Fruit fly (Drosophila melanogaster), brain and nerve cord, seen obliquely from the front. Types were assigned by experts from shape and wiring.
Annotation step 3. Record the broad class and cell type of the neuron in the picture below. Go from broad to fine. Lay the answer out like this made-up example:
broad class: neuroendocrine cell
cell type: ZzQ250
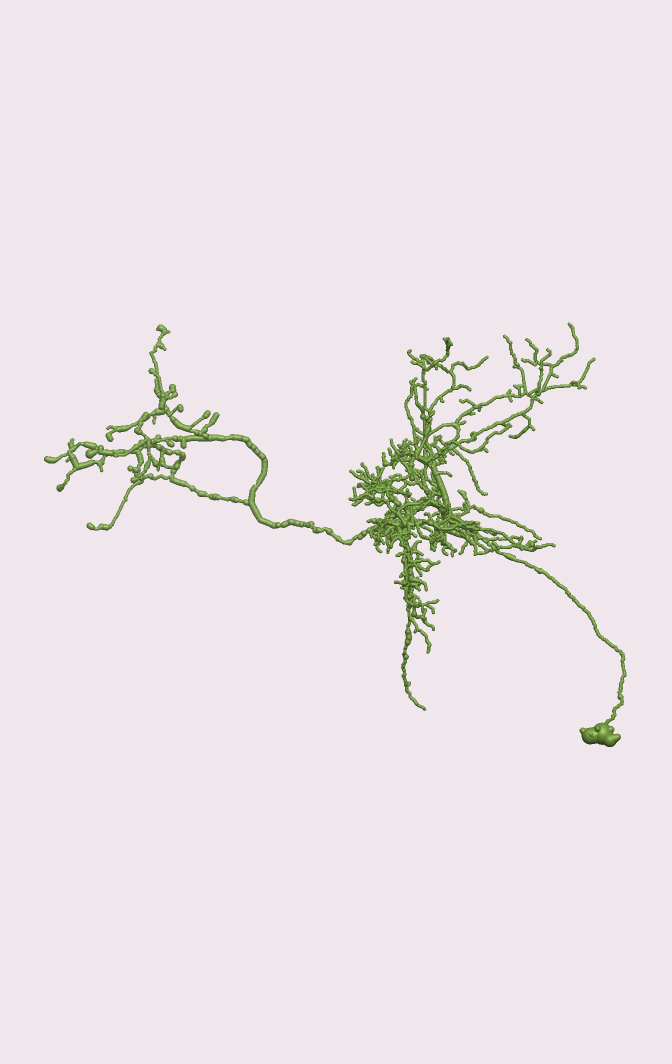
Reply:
broad class: central-brain intrinsic neuron
cell type: CB0492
